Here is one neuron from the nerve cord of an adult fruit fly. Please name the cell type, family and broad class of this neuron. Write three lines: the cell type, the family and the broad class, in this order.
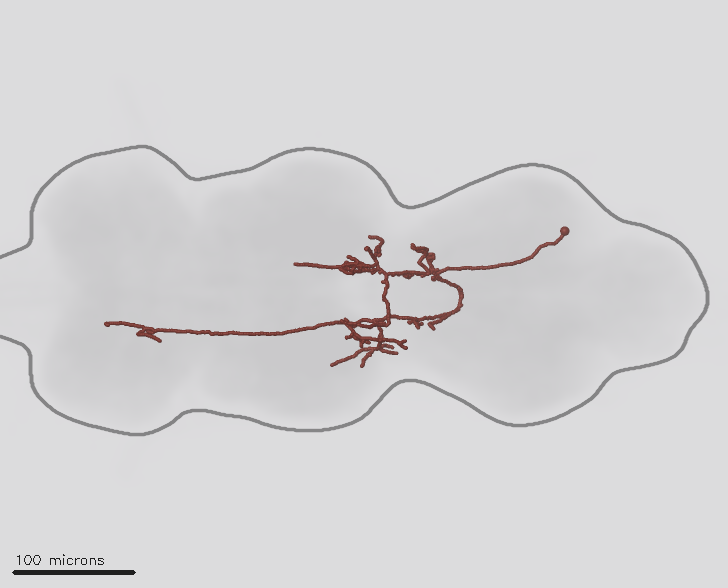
IN06A101
hemilineage 06A
nerve-cord intrinsic neuron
